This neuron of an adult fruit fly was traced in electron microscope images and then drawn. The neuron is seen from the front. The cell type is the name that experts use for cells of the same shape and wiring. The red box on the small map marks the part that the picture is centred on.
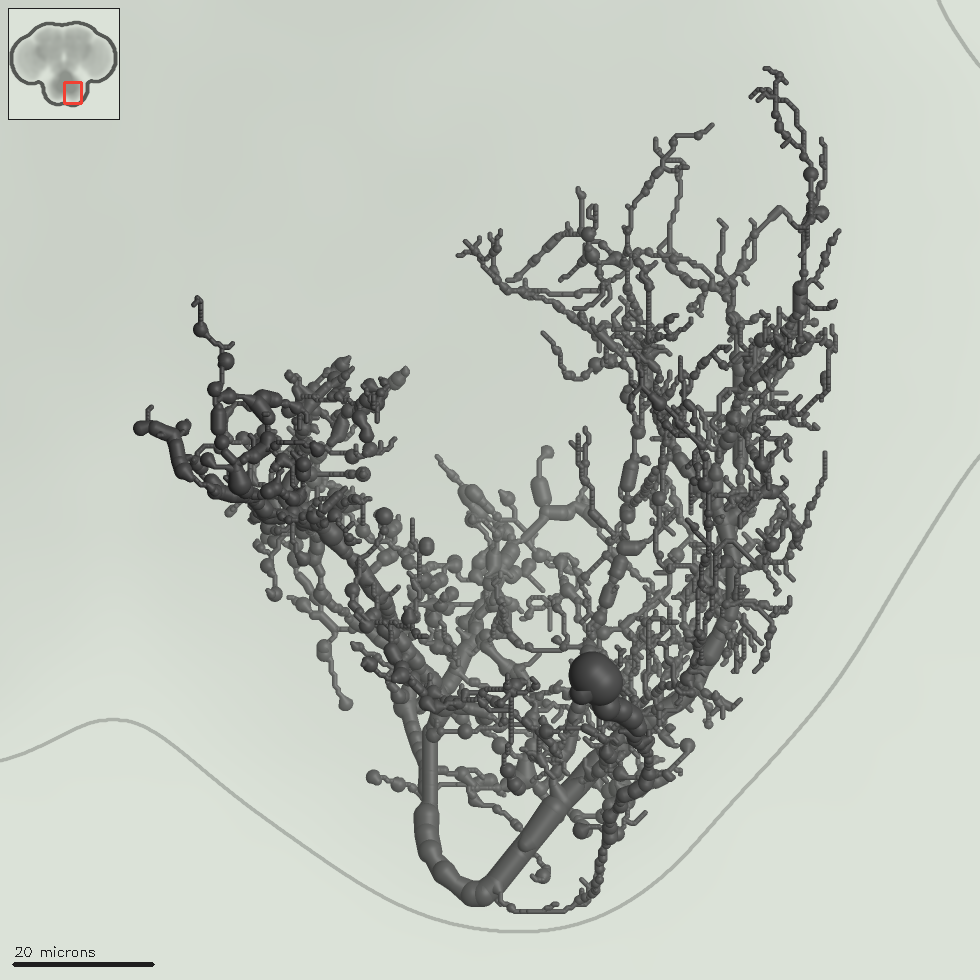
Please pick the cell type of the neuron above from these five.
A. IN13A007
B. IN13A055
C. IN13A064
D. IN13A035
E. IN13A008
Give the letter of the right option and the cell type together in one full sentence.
What the neuron is, by cell type, is IN13A008, option E.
